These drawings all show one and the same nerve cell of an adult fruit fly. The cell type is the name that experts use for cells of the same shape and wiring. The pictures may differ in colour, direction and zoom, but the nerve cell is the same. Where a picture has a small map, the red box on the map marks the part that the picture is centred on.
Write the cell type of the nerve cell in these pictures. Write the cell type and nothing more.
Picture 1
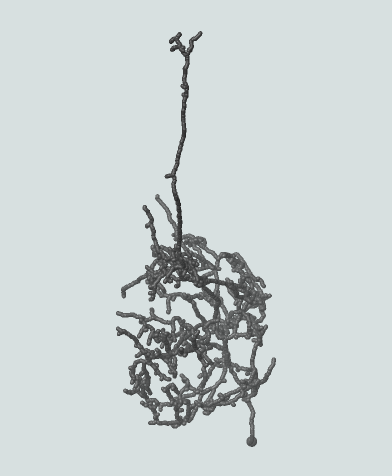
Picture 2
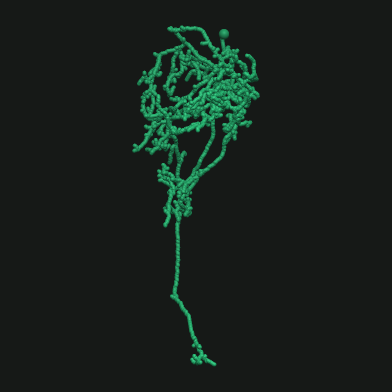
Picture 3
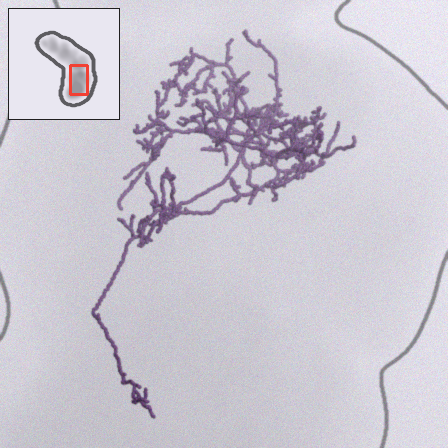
CB3019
